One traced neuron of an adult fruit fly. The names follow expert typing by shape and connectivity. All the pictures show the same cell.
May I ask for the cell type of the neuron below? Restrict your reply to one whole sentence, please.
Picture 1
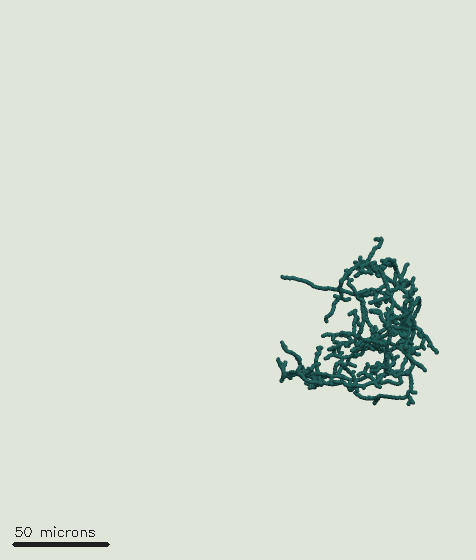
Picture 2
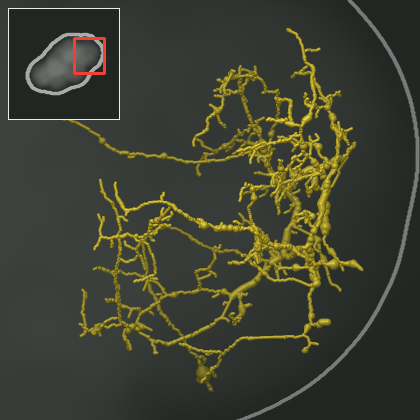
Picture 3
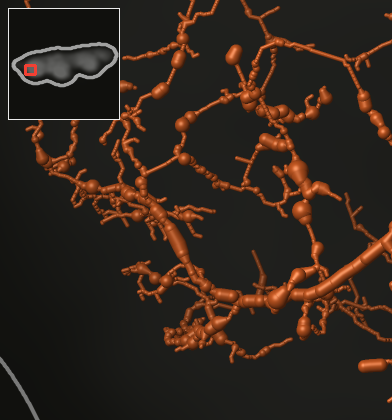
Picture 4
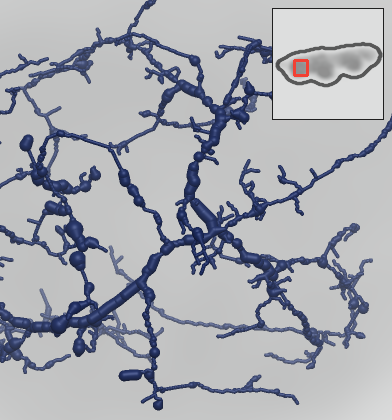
It is IN03A039 that names the cell type of this neuron.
